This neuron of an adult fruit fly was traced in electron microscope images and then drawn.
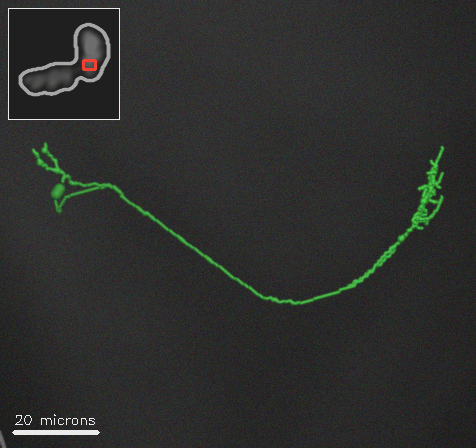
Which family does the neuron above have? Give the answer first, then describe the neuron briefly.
The family is T. This is an optic-lobe intrinsic neuron. The cell body is on the left of the picture. By the scale bar it is about 100 microns wide in this view.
